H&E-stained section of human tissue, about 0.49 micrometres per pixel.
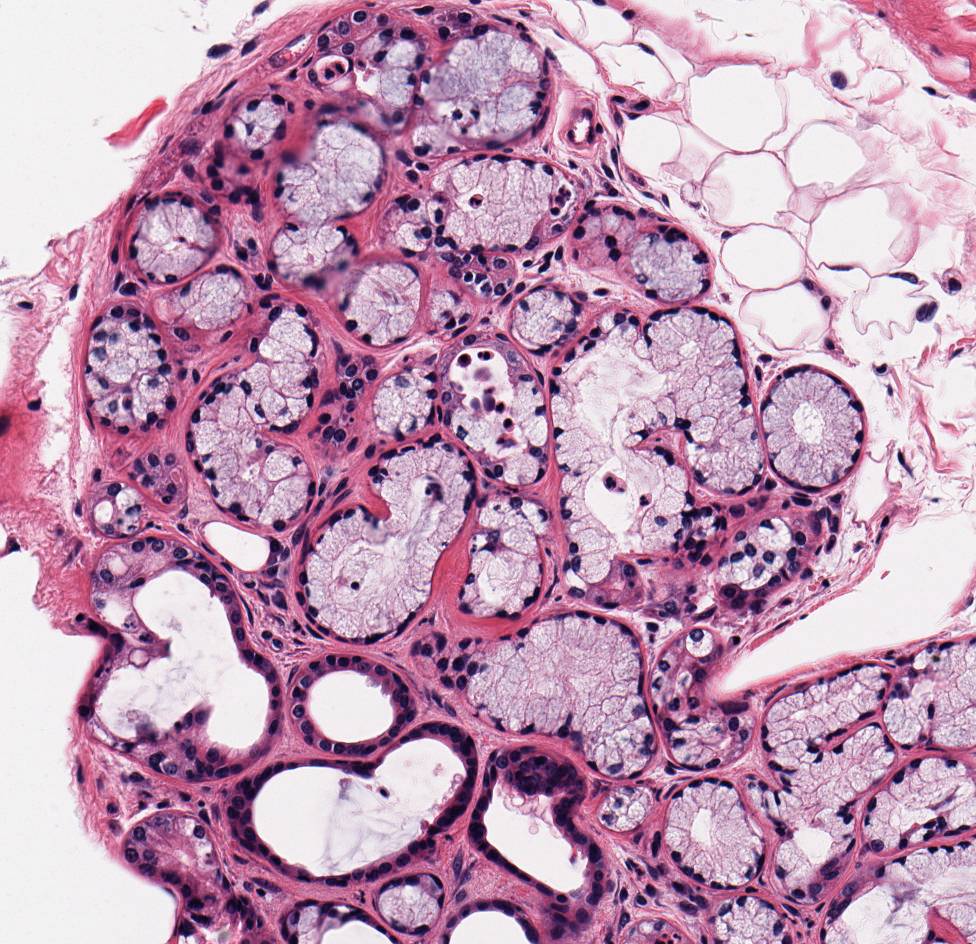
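Minor salivary gland: tightly packed rounded acini fill most of the field. Their cytoplasm looks pale, foamy and finely vacuolated. The nuclei are dark, flattened and pressed against the cell bases. Lower left, ducts gather, with wide open lumens lined by cuboidal cells with pink cytoplasm.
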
